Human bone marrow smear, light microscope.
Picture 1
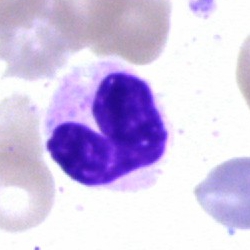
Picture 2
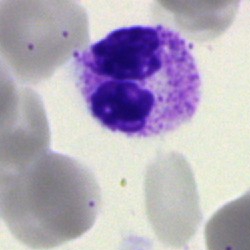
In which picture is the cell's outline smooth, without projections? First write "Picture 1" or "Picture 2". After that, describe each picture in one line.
Picture 1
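What picture 1 shows: The cell outline is roughly round and smooth.
What picture 2 shows: The cell outline is roughly round with a slightly ragged edge.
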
